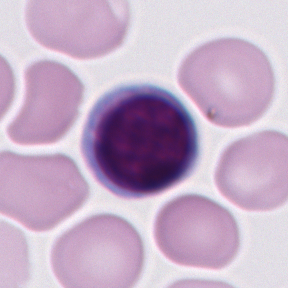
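Typical lymphocyte in a stained smear of peripheral blood, the cell in the middle. Its outline is smooth and round. The cytoplasm is pale blue and contains no vacuoles. The rim of cytoplasm is wider on the left side than on the right.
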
